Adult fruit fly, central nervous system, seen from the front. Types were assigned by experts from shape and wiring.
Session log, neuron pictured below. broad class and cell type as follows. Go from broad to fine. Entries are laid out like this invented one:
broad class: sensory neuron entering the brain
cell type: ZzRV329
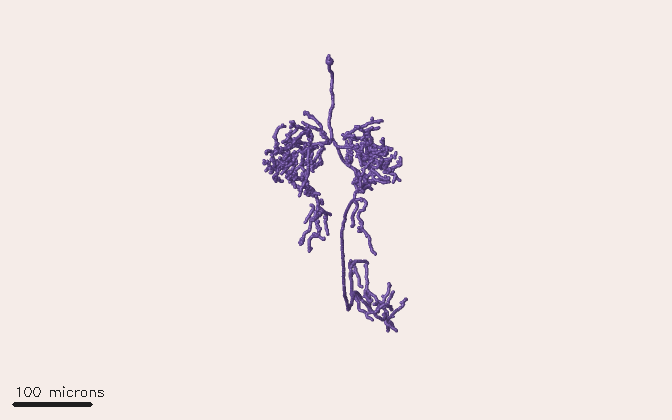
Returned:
broad class: descending neuron
cell type: MDN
